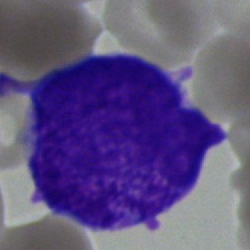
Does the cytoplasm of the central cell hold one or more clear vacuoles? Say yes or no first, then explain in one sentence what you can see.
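No. No clear vacuoles are seen within the cell.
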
